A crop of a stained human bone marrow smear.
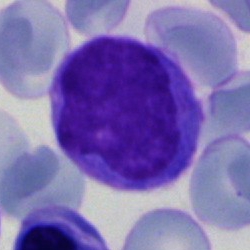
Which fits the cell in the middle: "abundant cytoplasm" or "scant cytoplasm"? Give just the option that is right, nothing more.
Scant cytoplasm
